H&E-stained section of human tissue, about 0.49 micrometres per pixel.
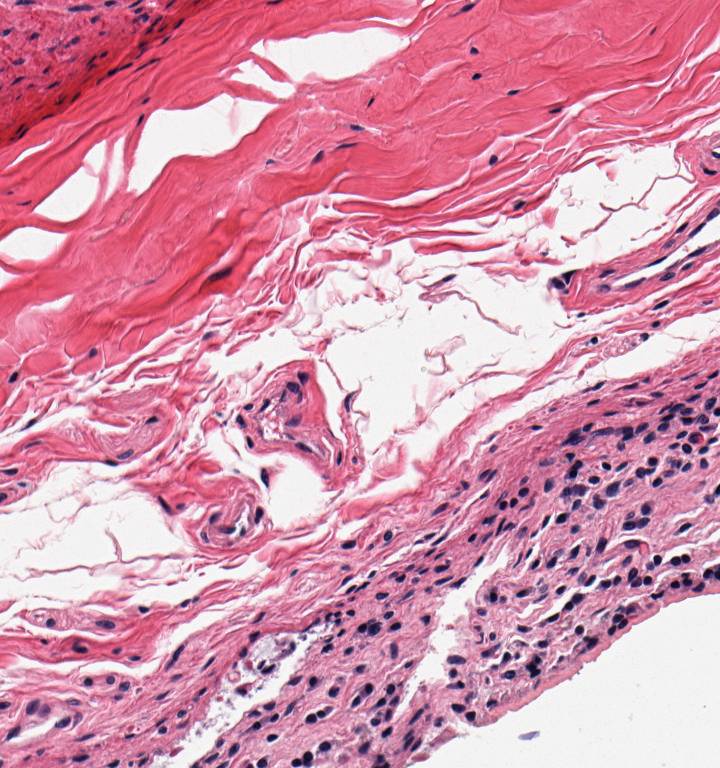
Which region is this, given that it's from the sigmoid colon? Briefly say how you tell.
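That's loose connective tissue. The middle of the field decides it: loose, pale, wispy fibres parted by wide clear spaces.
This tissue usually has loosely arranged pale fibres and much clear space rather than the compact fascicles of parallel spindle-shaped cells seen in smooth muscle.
The upper half is thick, wavy, deeply eosinophilic collagen with sparse, thin, dark nuclei, and no glands appear.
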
